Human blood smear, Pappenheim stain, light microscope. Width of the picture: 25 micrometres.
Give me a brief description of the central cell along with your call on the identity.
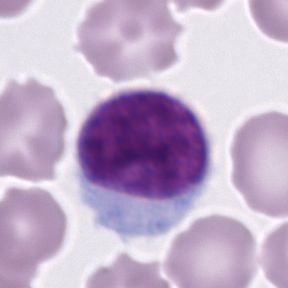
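See the central cell: its nucleus is round, not lobed, roughly 11 by 9 micrometres, and sits toward the top of the cell. No nucleoli show in it. It takes up about 70% of the cell's area. What remains is pale blue cytoplasm, gathered as a crescent beneath the nucleus. That's a hairy cell.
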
